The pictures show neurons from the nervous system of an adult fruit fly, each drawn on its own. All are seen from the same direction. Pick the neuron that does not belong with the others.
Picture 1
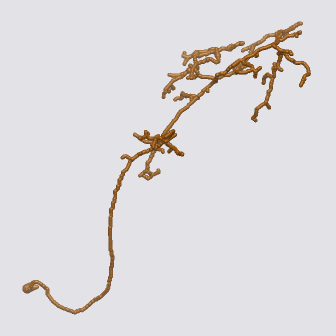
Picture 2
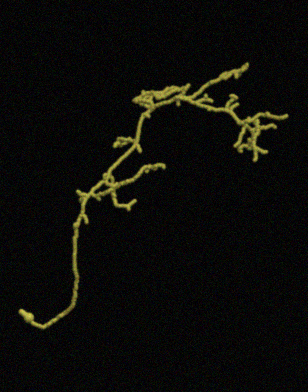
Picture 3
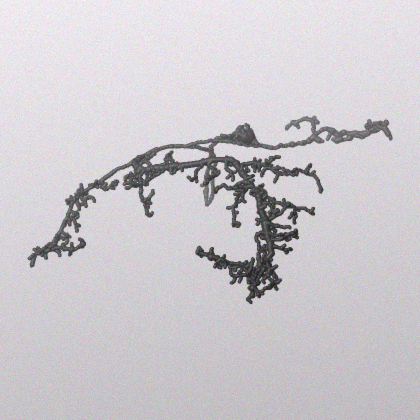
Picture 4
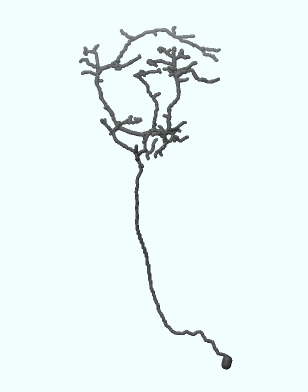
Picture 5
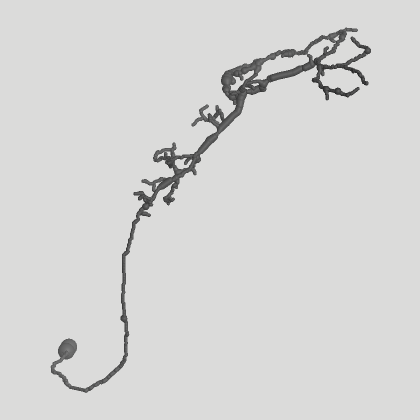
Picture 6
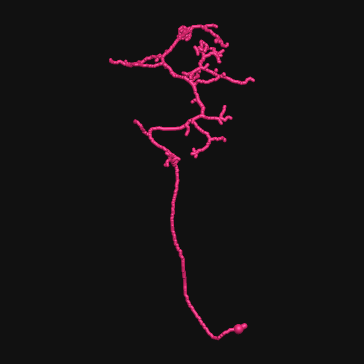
3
